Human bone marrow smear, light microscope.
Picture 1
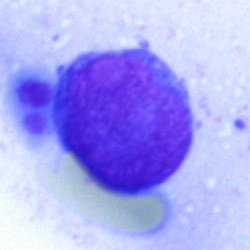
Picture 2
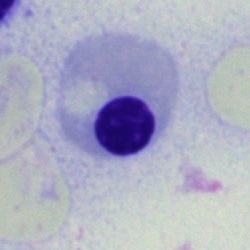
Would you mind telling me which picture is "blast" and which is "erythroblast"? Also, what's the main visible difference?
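The blast is in picture 1 and the erythroblast in picture 2. The blast's outline is roughly round, whereas the erythroblast has a smooth, round to slightly oval outline. Chromatin in the blast is fine and evenly spread, without coarse dark clumps; in the erythroblast it is very dense and dark purple, almost uniformly condensed. The blast has only a scant rim of blue-staining cytoplasm, while the erythroblast's cytoplasm is abundant, pale grey-blue and without visible granules. Small blebs project from the upper edge of the blast.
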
